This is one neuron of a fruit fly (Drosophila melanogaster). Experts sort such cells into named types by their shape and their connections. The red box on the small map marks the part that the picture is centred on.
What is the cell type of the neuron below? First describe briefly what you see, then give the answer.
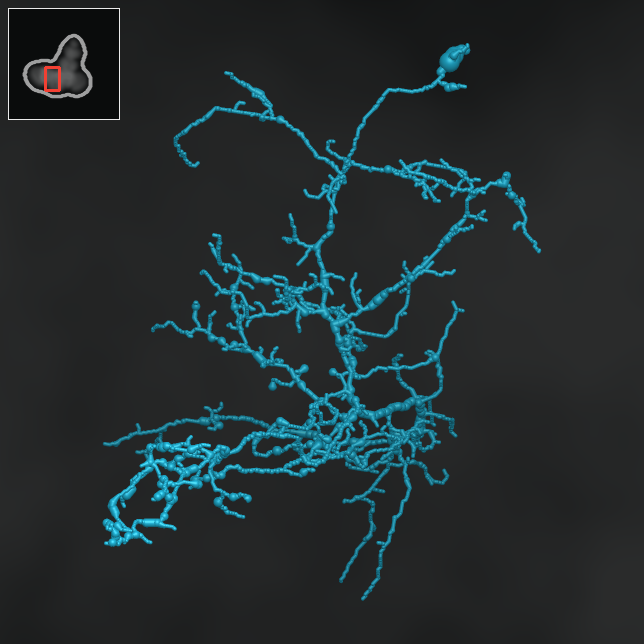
More than a hundred branch ends can be seen. In this view it is taller than it is wide. This is a central-brain intrinsic neuron. Its cell type is PS139.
